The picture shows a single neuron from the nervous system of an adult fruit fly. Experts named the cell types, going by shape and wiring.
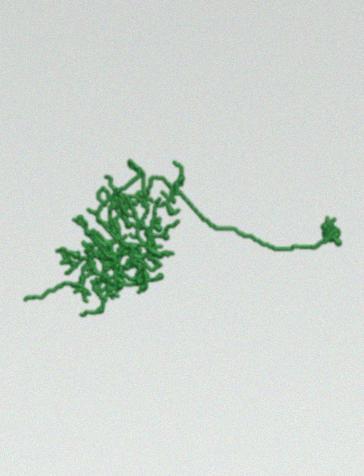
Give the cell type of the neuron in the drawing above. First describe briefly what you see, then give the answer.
The picture shows dozens of branch ends. As drawn here it is wider than it is tall. Its broad class is optic-lobe intrinsic neuron. Its cell type is Dm12.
